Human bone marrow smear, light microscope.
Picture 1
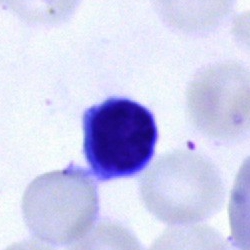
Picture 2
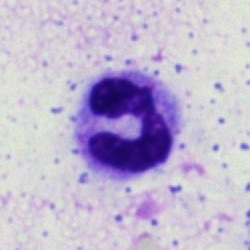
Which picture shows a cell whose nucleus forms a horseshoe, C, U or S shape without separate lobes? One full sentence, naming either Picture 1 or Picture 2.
It is in picture 2 that the nucleus forms a horseshoe, C, U or S shape without lobes.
